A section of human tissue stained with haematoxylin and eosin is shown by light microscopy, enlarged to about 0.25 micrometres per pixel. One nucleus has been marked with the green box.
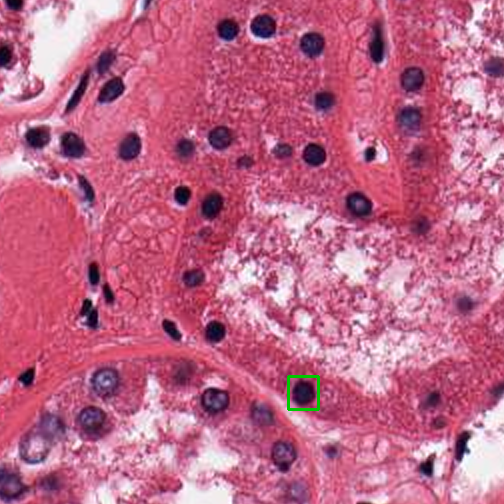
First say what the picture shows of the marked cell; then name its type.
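The nucleus is round, with a smooth outline, and is evenly and deeply dark. It is darker than the paler, speckled nuclei of the tubule just below it. The nucleus is about the same size as the neighbouring nuclei. The nucleus lies close to the pink band that separates this tubule from the one below. The pale, frothy lumen contents lie on the opposite side of the cell. The marked nucleus belongs to a proximal tubule cell.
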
